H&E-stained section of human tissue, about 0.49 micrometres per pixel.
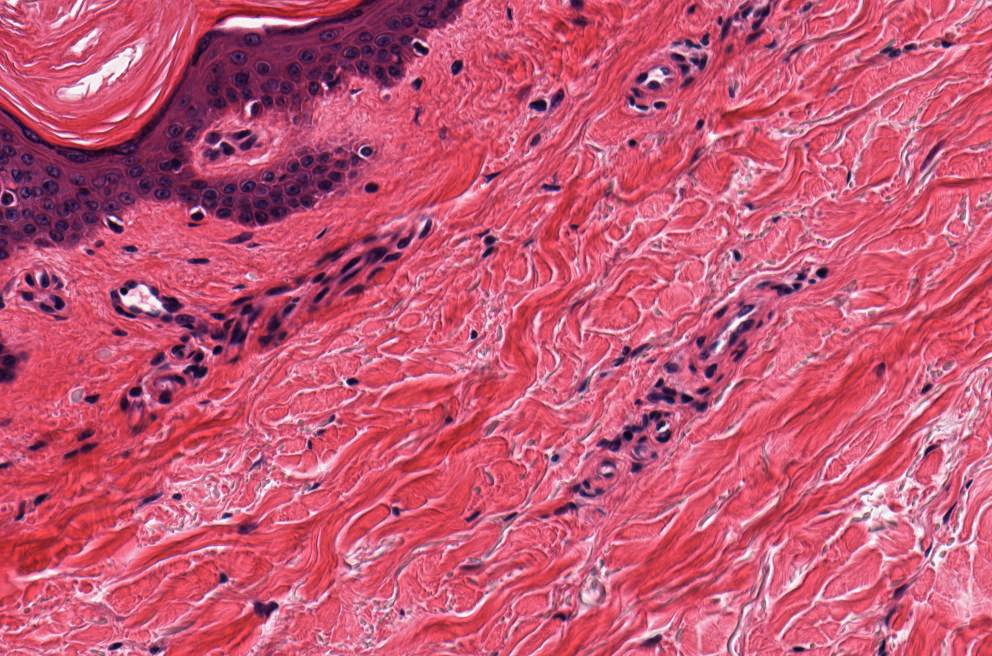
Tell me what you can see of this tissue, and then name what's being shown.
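Stratified squamous epithelium crosses the upper left corner, its darkest, most crowded nuclei along the basal layer. Connective tissue fills the rest; just beneath the epithelium it is paler and more finely fibrillar than the deeper collagen. This is skin of the lower leg.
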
